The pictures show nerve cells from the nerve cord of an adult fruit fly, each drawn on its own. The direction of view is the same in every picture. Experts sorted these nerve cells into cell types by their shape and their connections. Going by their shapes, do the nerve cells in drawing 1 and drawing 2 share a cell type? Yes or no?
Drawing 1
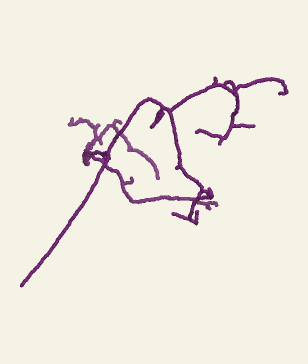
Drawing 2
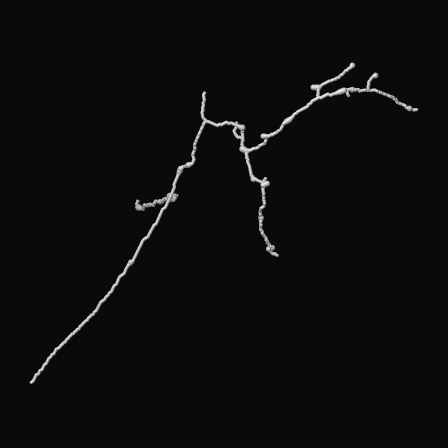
no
